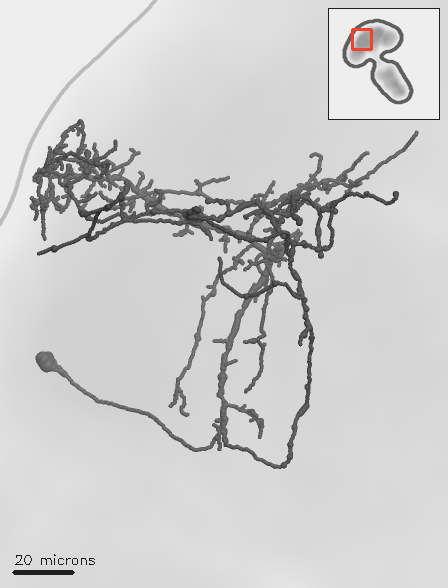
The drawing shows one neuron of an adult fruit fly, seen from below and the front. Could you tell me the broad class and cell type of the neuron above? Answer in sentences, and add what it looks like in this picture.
This is a central-brain intrinsic neuron. It is of cell type SLP304. The cell body can be seen on the left of the picture. By the scale bar it is about 130 microns wide in this view. Dozens of branch ends can be seen.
